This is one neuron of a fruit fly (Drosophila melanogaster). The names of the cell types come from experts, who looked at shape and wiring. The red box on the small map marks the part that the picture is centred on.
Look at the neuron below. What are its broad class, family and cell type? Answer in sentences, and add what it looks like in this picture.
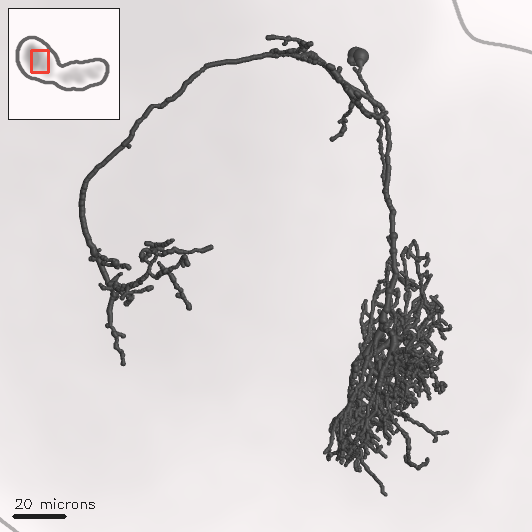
It is a visual projection neuron. The family is hemilineage LHl4_posterior. The cell type is LoVP90a. From top to bottom in the picture it spans about 180 microns. Dozens of branch ends can be seen.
